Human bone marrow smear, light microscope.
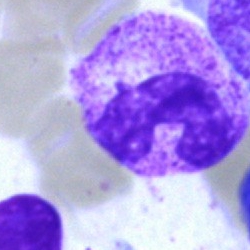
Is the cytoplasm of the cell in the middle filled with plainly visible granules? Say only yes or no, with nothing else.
Yes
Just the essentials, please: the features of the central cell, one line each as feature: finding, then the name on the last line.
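Nucleus: deeply indented, notch opening downward
Chromatin: dense, dark purple
Nucleolus: none visible
Cytoplasm: no vacuoles seen
Answer: band neutrophil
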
